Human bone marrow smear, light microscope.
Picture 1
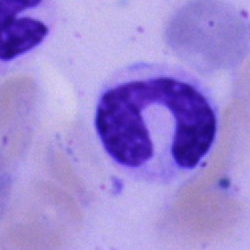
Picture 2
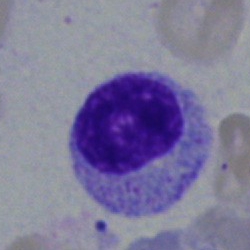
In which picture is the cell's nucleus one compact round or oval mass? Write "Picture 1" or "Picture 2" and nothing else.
Picture 2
